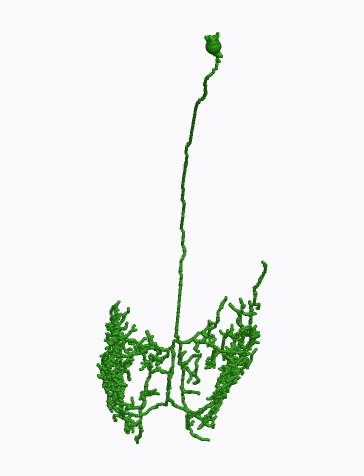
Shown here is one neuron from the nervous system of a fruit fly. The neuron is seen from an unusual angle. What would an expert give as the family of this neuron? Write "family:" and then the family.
family: hemilineage 00A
